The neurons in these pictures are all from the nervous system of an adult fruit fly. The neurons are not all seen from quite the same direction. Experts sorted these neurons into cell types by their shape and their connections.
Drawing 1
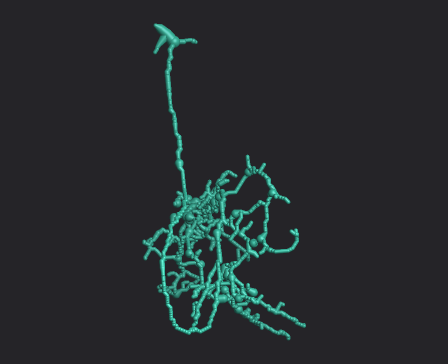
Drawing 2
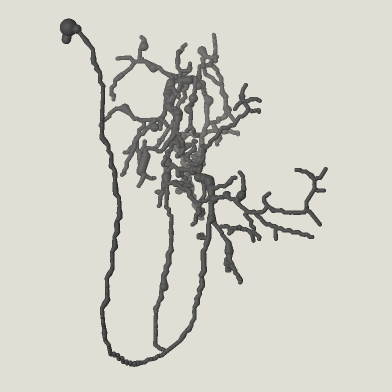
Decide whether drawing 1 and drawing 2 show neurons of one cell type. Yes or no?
no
